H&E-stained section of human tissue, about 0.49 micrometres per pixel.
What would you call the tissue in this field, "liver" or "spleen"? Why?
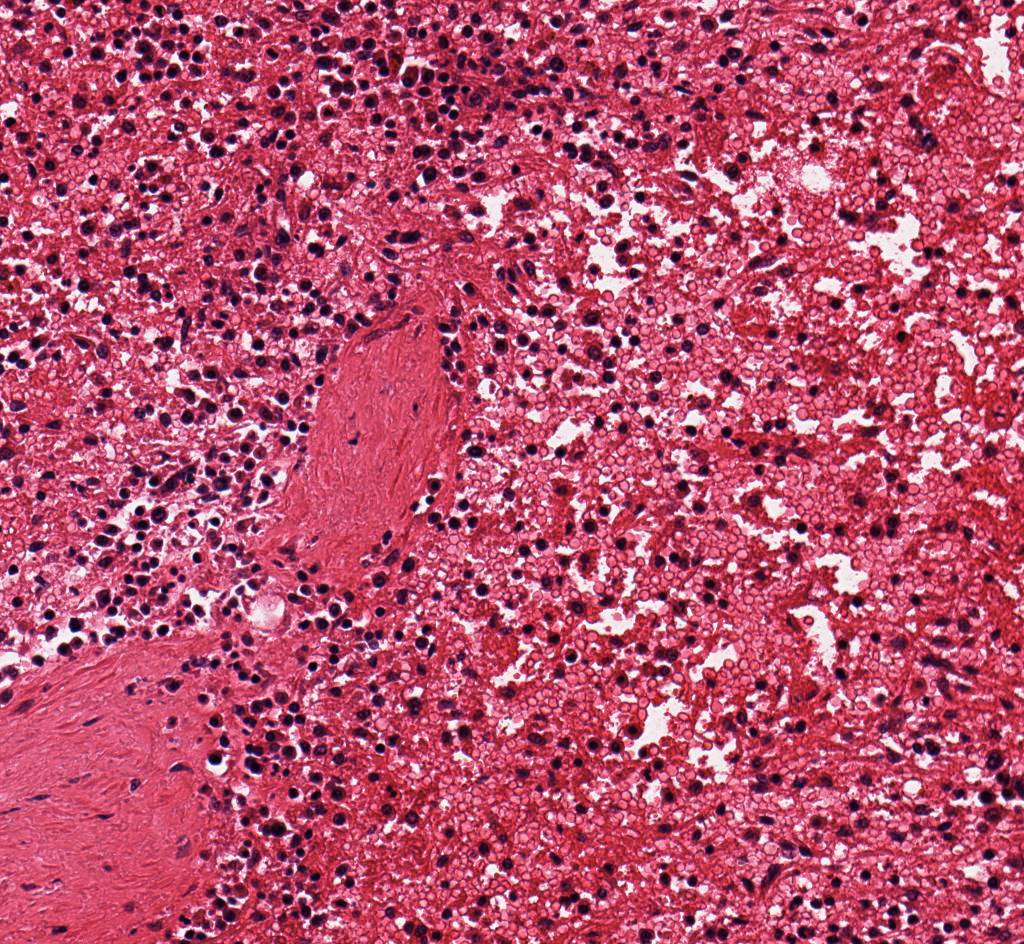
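It's spleen. Most of the field is packed with closely set red blood cells, which fits blood-filled pulp. Small round darkly stained nuclei are scattered among them, more crowded in the left half.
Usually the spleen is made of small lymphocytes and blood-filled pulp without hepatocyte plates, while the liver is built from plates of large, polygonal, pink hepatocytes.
Two dense pink fibrous bands, one oblique centre-left and one at the lower-left edge, hold sparse elongated nuclei along their fibres.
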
